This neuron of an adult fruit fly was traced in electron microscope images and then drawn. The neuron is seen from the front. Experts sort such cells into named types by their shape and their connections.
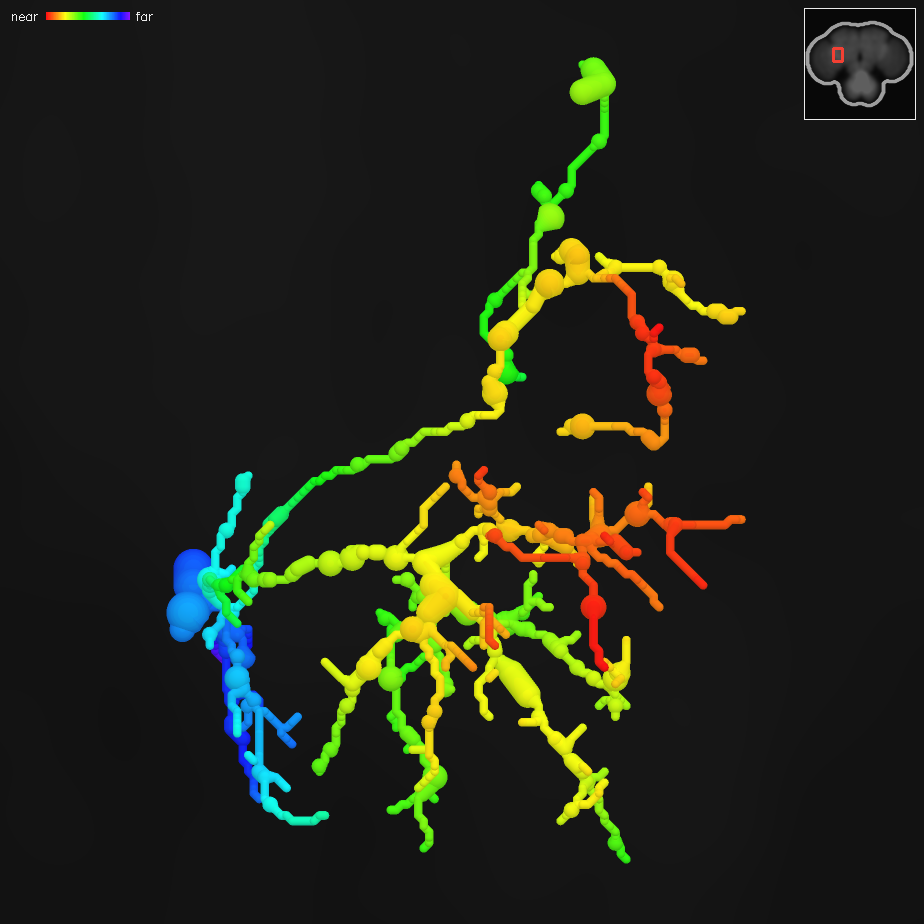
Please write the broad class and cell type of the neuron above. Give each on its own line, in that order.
central-brain intrinsic neuron
AVLP387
